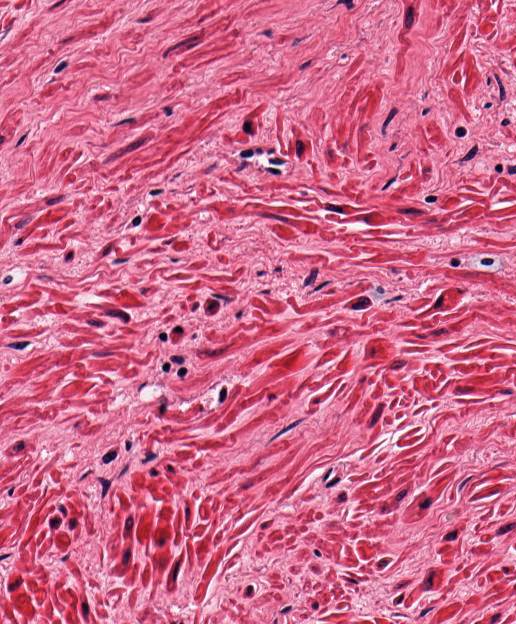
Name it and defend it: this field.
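Fibromuscular stroma makes up this field. Checked in turn, bundles of spindle cells fill the whole field and run in several directions, and their nuclei are small, elongated and darkly stained.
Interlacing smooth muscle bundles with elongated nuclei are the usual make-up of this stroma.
Paler pink fibrillary stroma lies between the bundles, and a few cells have a clear perinuclear vacuole.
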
